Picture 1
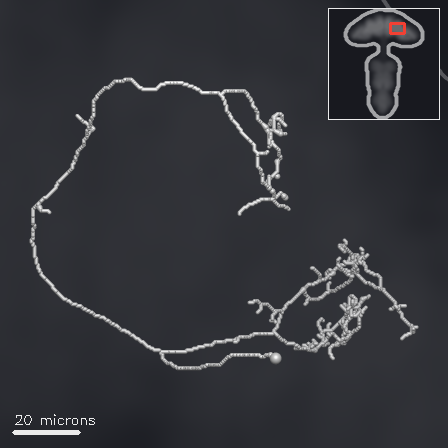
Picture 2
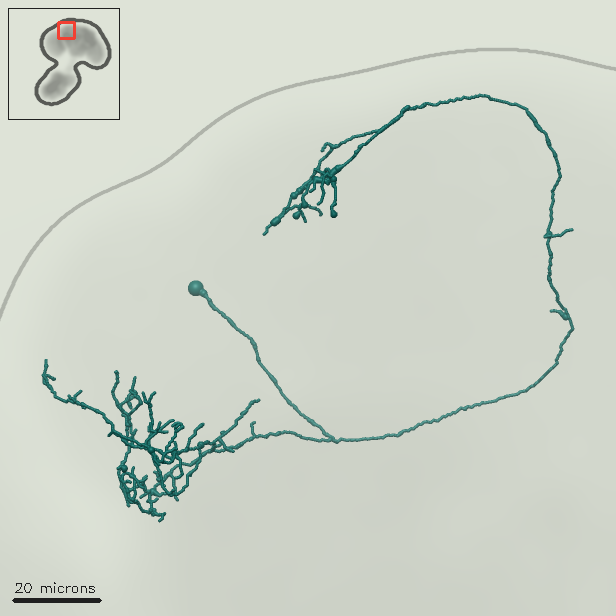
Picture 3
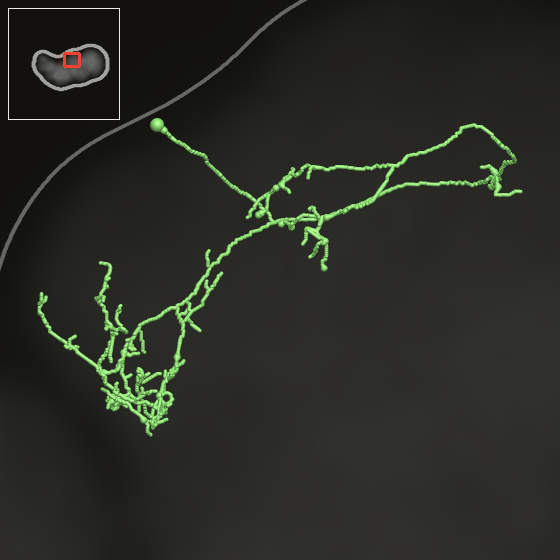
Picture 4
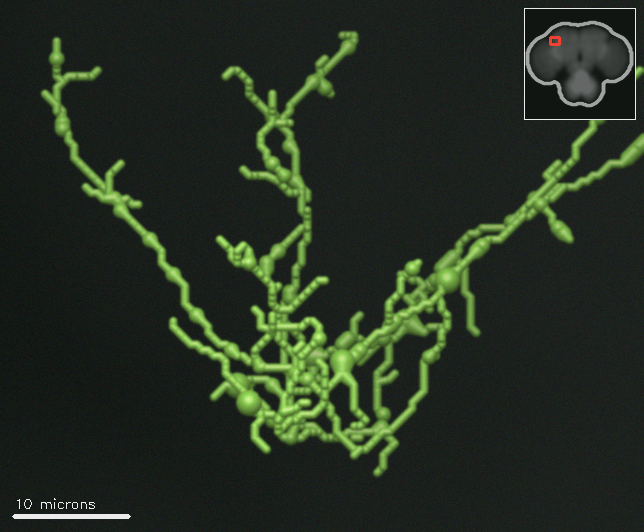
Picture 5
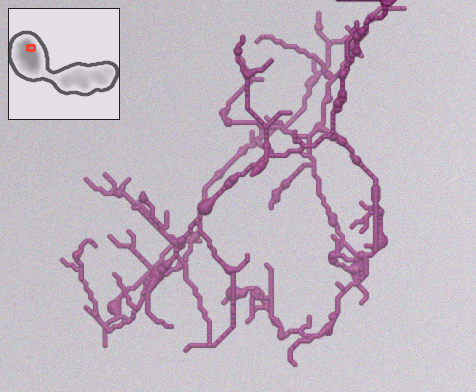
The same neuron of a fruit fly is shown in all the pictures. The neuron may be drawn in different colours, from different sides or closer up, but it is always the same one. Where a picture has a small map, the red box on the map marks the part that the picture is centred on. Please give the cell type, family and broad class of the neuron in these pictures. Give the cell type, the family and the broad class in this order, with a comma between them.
LHPV5b2, hemilineage DL1_dorsal, central-brain intrinsic neuron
